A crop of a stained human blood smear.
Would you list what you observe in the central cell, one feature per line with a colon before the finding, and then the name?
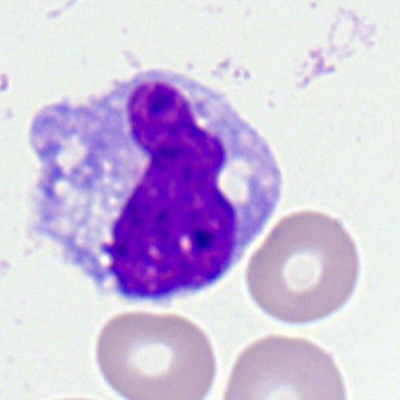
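Nucleus: irregular, folded, narrowing toward its upper end
Nuclear position: off-centre to the right, most cytoplasm on the left
Cytoplasm: abundant, pale grey-blue
Vacuoles: several small clear ones in the cytoplasm
Cell: monocyte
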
